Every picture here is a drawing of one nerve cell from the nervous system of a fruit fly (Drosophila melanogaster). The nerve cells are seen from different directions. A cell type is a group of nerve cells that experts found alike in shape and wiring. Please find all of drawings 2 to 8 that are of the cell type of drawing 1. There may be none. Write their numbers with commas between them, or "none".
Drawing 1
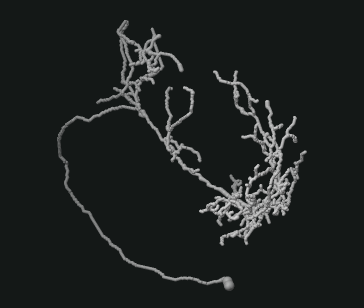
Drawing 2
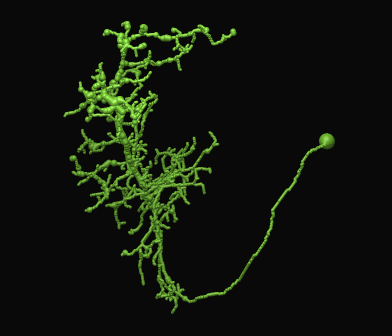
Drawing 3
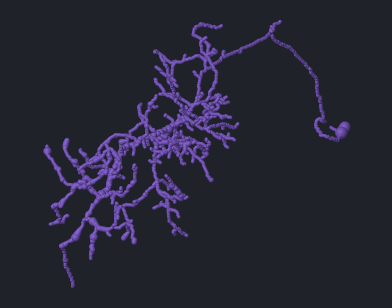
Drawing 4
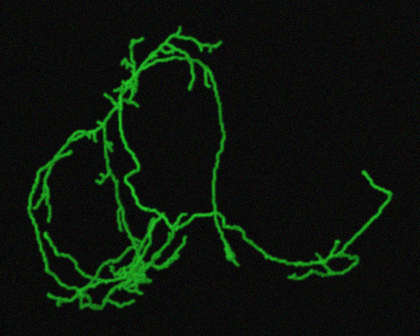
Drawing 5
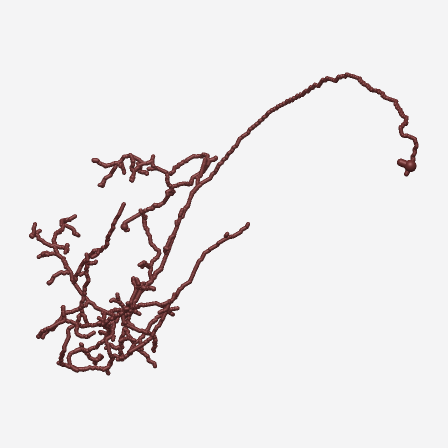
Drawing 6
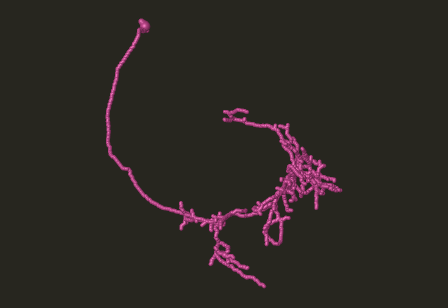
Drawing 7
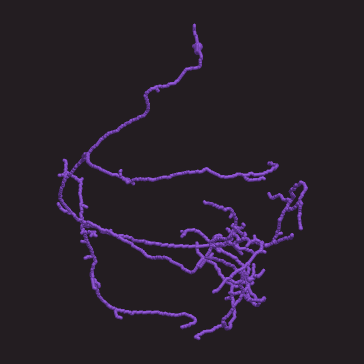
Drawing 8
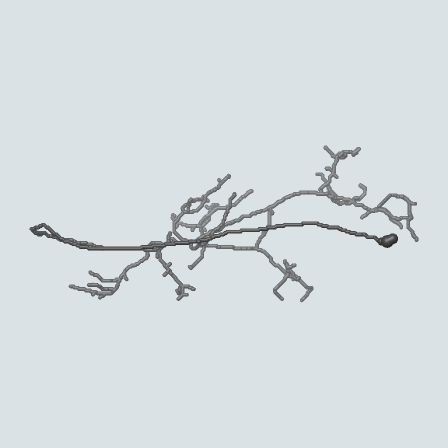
5, 6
